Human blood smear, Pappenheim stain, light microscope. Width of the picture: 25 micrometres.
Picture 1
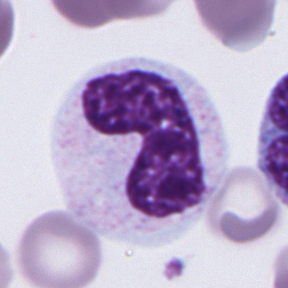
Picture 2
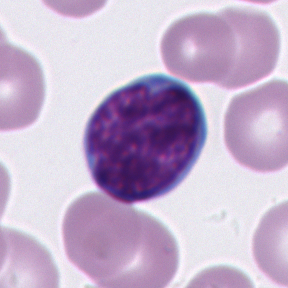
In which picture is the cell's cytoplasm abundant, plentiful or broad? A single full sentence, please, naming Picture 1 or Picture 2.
Picture 1 has the cell whose cytoplasm is abundant.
